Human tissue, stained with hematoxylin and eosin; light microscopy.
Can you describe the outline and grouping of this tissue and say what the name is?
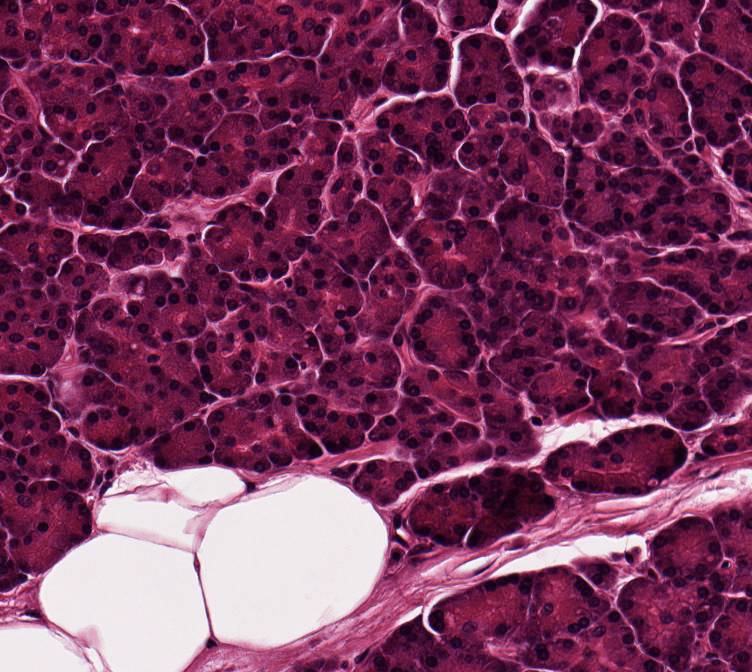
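Most of the field is packed glandular acini, in lobules parted by thin pale septa. Each is a small rounded cluster of pyramidal cells, lumen too small to see clearly. Cytoplasm stains densely deep red-purple; each cell has one round dark nucleus toward its base. It's pancreas.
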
